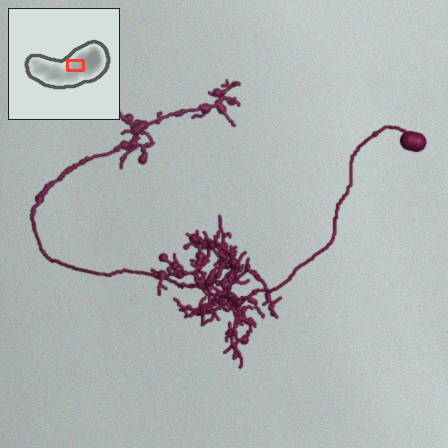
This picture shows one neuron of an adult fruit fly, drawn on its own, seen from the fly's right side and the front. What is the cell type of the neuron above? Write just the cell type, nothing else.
Tm37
